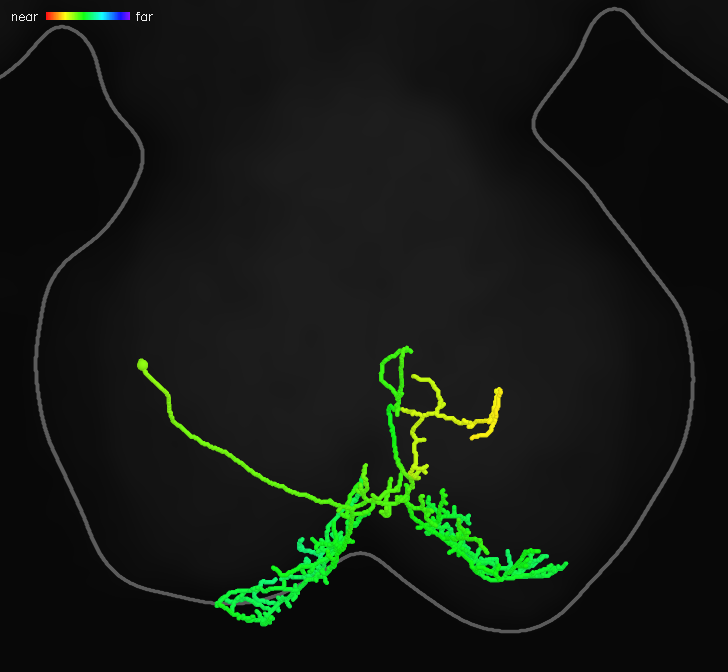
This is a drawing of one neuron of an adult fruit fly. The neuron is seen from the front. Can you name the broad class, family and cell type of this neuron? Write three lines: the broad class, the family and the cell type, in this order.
nerve-cord intrinsic neuron
hemilineage 09B
IN09B045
